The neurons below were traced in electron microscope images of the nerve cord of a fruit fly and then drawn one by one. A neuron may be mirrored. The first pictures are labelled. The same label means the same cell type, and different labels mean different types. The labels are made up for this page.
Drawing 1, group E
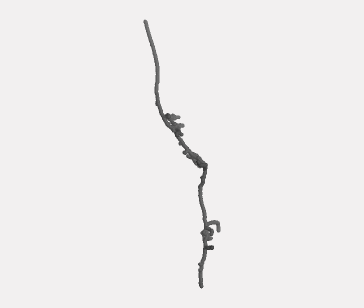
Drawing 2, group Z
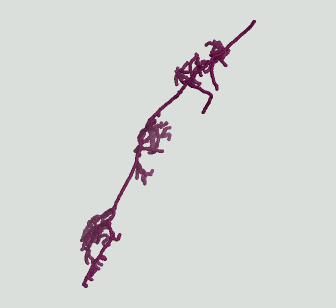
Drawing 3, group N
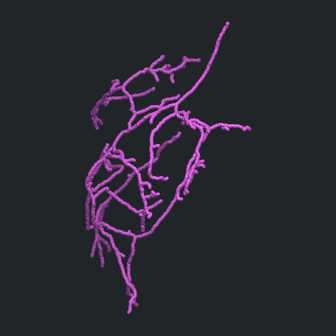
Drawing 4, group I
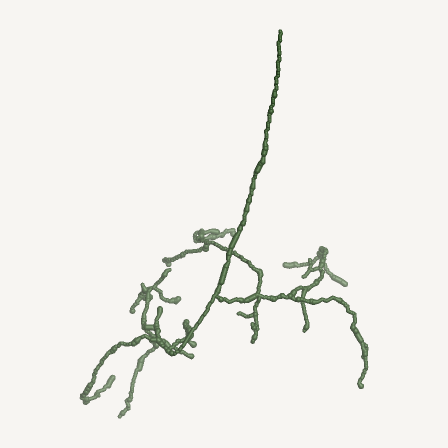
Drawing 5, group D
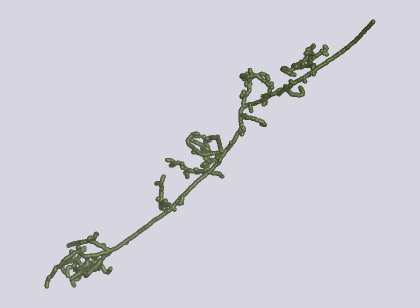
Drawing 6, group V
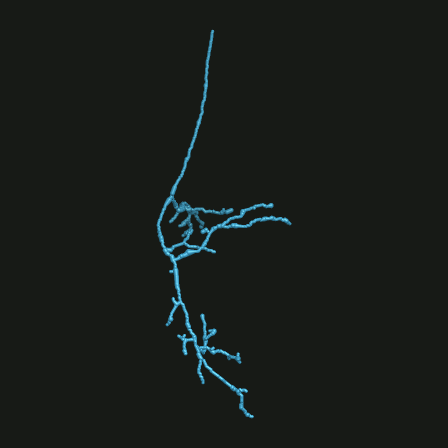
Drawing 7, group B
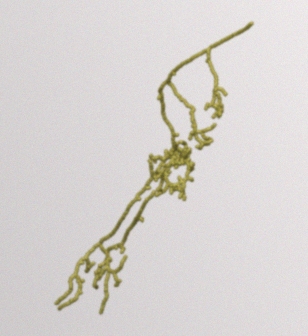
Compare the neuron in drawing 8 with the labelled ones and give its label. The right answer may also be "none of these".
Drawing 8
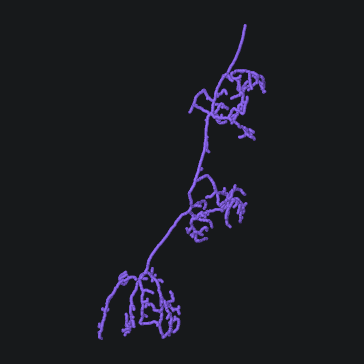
group Z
